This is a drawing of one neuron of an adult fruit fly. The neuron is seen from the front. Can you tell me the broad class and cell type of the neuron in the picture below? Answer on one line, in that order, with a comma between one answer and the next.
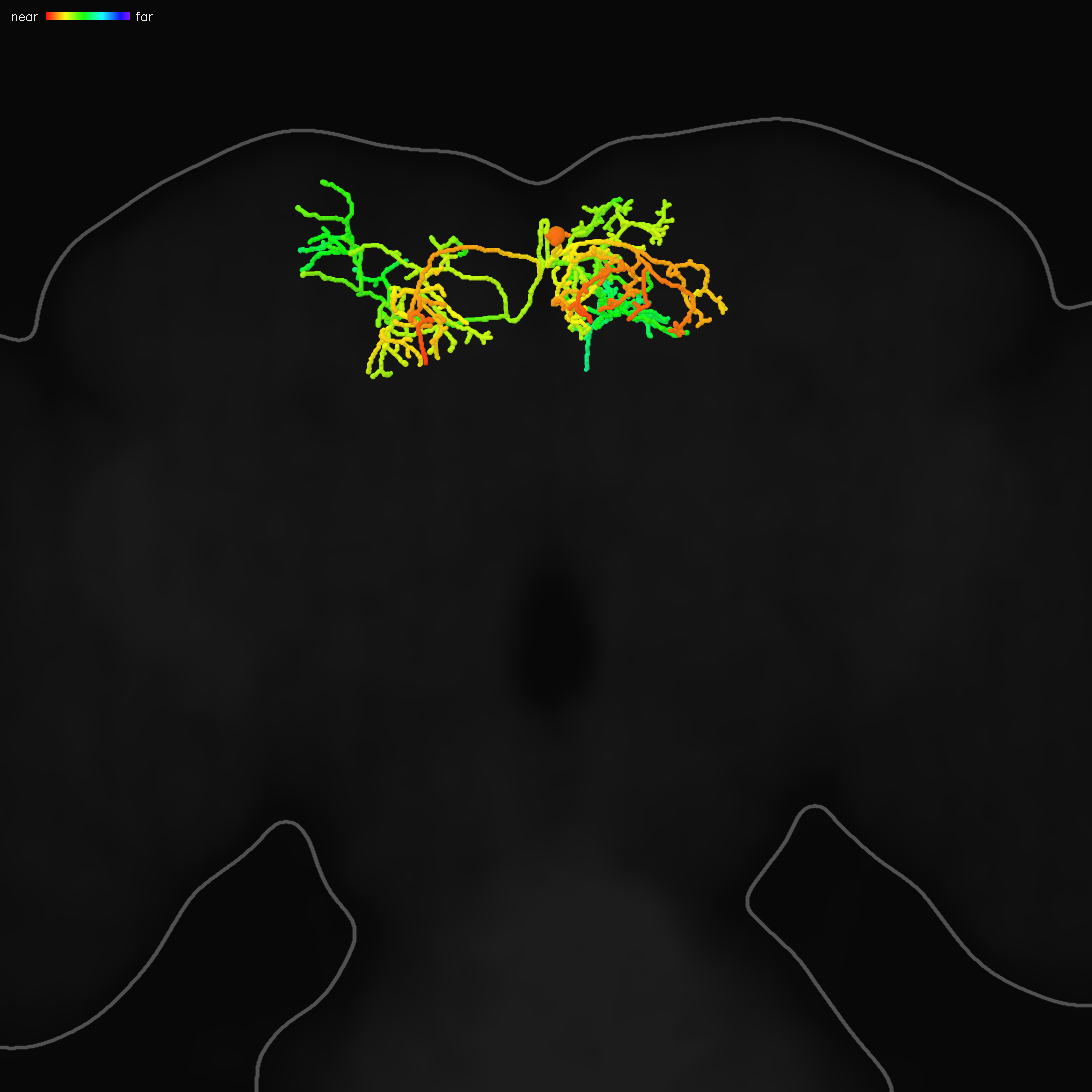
central-brain intrinsic neuron, SMP089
